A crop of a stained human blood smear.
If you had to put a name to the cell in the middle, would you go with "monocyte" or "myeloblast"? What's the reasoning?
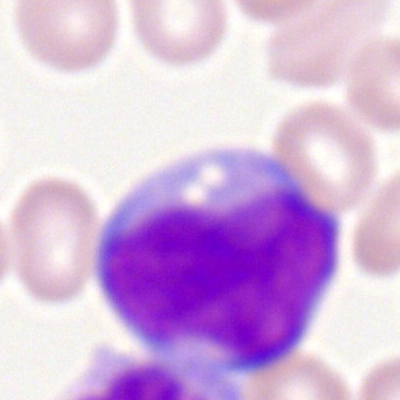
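Myeloblast. Deciding point: the nucleus fills most of the cell.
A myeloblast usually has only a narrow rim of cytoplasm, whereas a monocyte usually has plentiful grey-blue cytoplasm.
Nucleus is a single mass, not split into separate lobes. Blue cytoplasm is widest above the nucleus, where two small clear vacuoles lie.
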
